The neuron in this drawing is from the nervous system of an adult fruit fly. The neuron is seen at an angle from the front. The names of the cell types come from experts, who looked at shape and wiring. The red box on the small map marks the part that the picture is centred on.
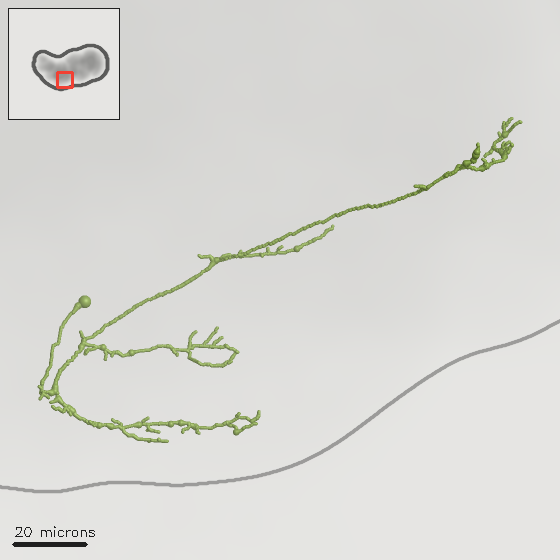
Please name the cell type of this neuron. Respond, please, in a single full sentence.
The neuron is of cell type TmY9b.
